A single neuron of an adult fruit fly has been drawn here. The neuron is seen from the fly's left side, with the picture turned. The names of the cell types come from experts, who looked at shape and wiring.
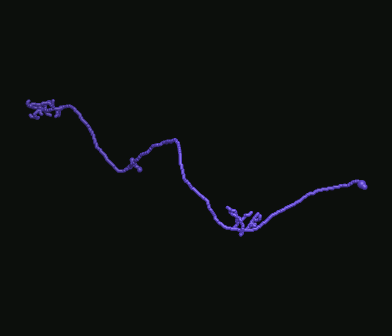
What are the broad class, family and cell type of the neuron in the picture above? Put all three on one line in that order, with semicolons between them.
central-brain intrinsic neuron; class CX; PFNp_a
